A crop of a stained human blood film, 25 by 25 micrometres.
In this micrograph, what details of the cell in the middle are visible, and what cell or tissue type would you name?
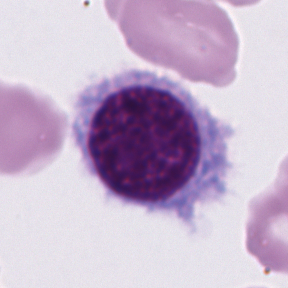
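Border ragged, fine hair-like projections along most of the edge. Nucleus off-centre; broader band of cytoplasm on the right and lower side. Cytoplasm without distinct granules or clear vacuoles. Hairy cell.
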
